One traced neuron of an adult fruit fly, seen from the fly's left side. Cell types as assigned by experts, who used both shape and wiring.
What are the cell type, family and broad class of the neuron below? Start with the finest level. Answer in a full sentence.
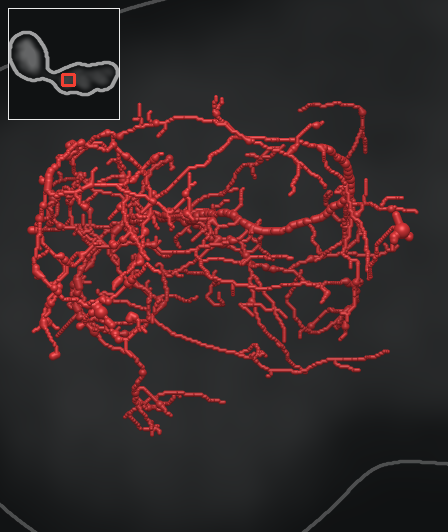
Type IN03A028 of hemilineage 03A, a nerve-cord intrinsic neuron.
